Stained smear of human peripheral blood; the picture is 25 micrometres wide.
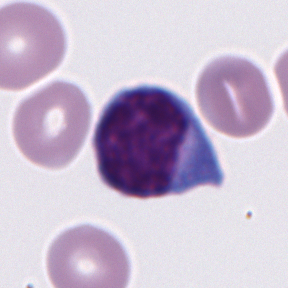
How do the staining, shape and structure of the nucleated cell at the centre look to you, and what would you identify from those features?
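Round to oval, the nucleus has a smooth edge without indentation. Its chromatin is dark purple and coarsely clumped. The cytoplasm contains no distinct granules and no visible vacuoles. The cell is a typical lymphocyte.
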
